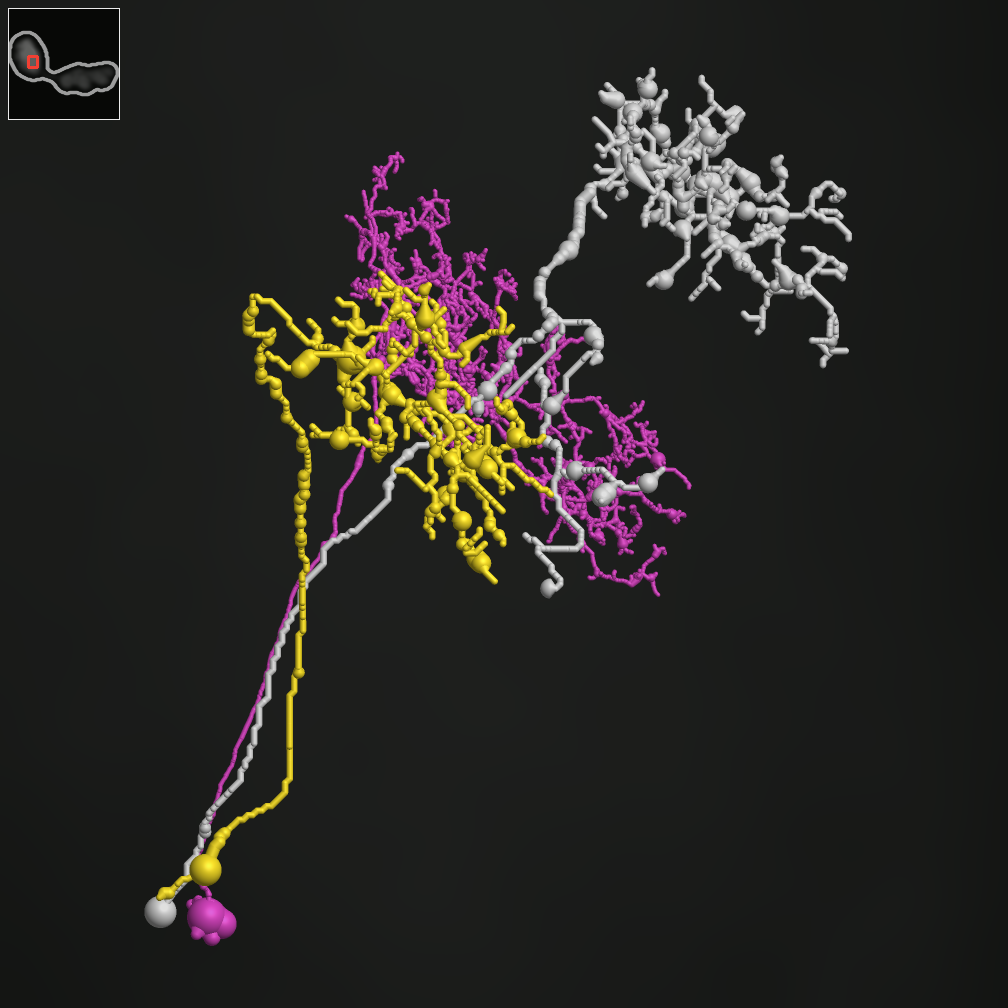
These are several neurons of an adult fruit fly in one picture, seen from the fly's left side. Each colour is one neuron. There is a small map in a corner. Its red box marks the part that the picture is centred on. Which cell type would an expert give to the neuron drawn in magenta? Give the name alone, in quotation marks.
"Li14"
